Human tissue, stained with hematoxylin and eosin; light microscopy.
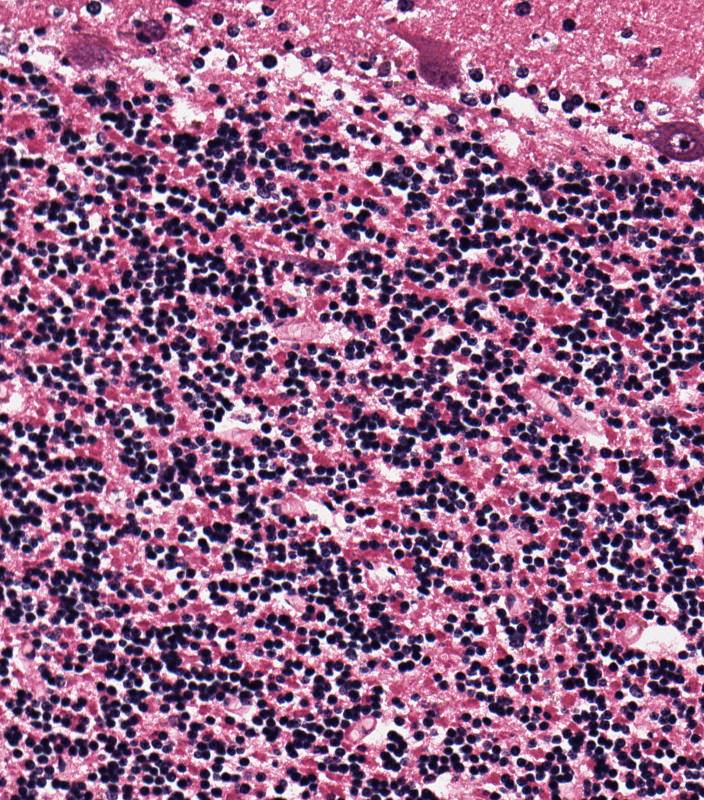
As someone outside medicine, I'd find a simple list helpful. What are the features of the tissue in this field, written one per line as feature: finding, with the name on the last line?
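Top strip: pale pink, finely granular, sparsely cellular
Dense layer: small dark nuclei packed from just below the top band to the bottom edge
Cells: round, darkly stained nuclei, very little visible cytoplasm
Islands: small, irregular, pink and cell-free, scattered between the nuclear clusters
Name: cerebellum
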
